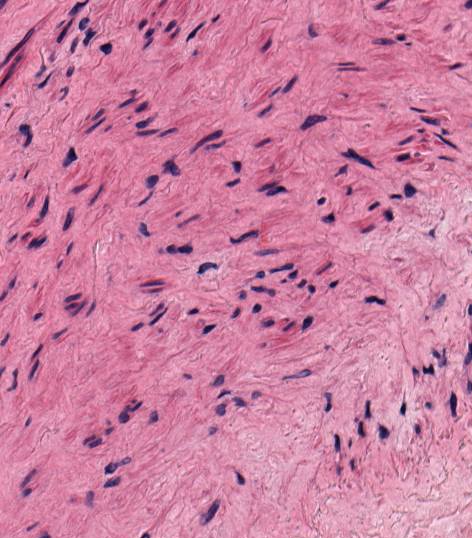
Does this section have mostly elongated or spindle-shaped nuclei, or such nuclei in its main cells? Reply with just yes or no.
Yes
